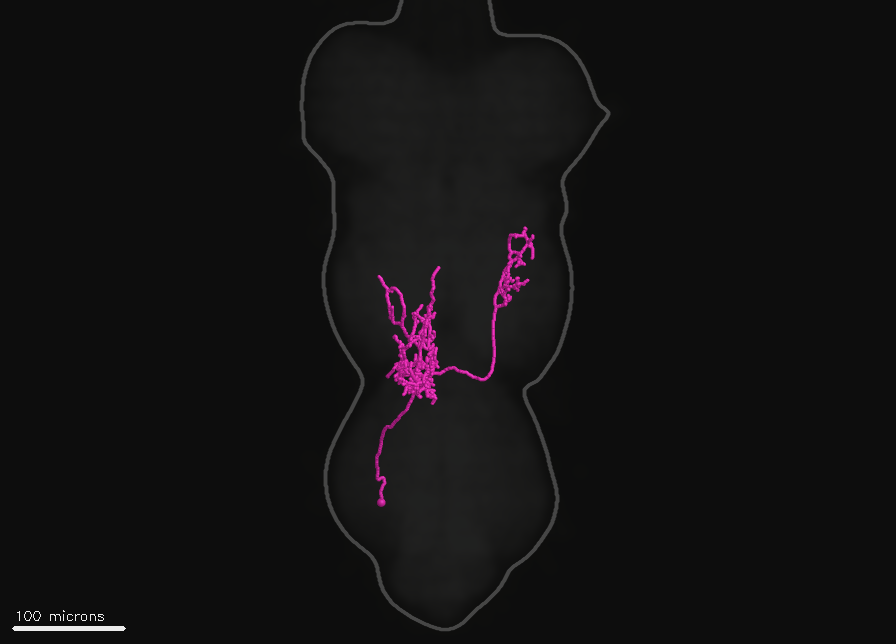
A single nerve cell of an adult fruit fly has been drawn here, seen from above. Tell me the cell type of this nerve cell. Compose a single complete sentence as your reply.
The cell type designation of this nerve cell is IN07B039.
